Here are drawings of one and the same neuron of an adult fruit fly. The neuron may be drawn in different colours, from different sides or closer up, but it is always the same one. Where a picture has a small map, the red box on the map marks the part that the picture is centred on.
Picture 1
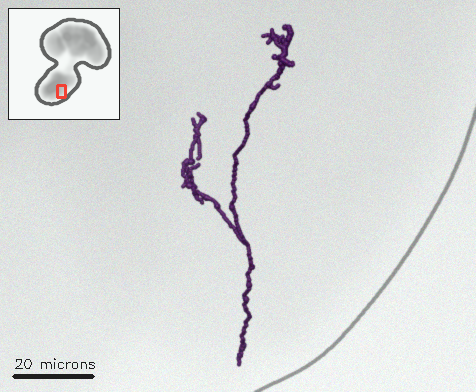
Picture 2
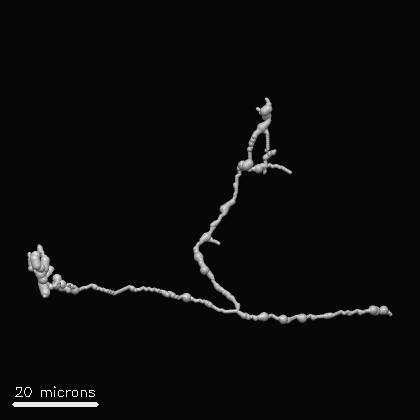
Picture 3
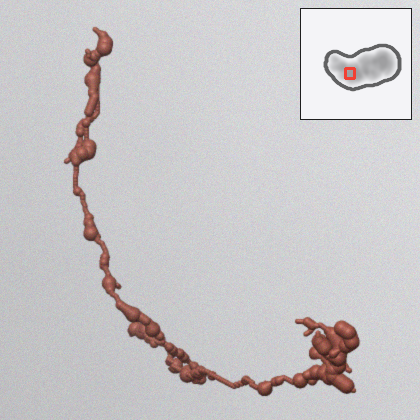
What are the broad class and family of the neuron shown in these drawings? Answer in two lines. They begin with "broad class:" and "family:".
broad class: sensory neuron entering the nerve cord
family: class mechanosensory proprioceptive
